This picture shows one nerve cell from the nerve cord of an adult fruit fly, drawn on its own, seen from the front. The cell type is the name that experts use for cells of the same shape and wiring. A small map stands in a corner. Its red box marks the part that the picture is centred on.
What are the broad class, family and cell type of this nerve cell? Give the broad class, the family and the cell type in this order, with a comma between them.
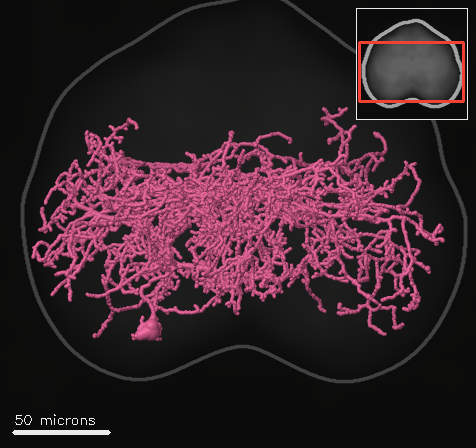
nerve-cord intrinsic neuron, hemilineage 06B, IN06B001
